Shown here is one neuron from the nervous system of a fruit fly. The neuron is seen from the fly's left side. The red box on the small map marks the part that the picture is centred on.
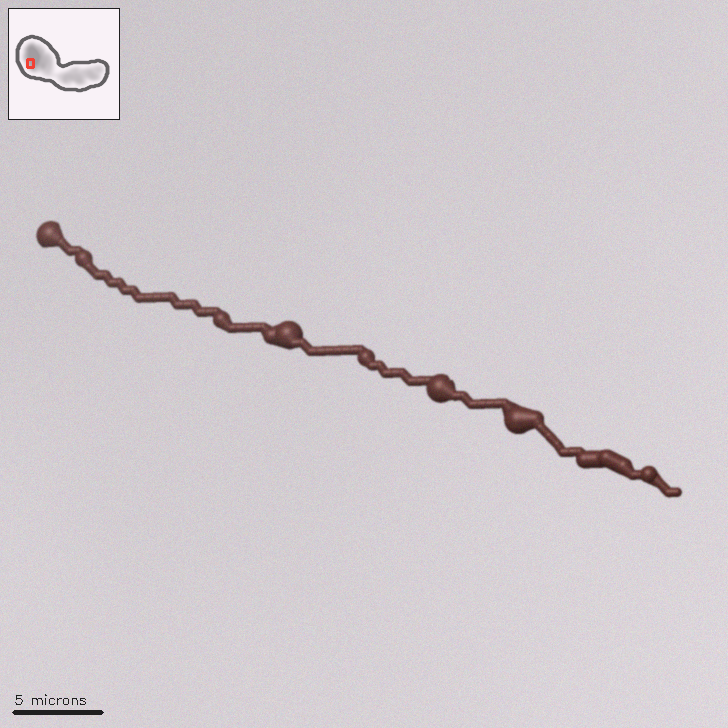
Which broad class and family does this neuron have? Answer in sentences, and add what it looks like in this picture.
Its broad class is sensory neuron entering the brain. The name of its family is class mechanosensory. No cell body is drawn. By the scale bar it is about 35 microns wide in this view. There are a dozen or fewer branch ends.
